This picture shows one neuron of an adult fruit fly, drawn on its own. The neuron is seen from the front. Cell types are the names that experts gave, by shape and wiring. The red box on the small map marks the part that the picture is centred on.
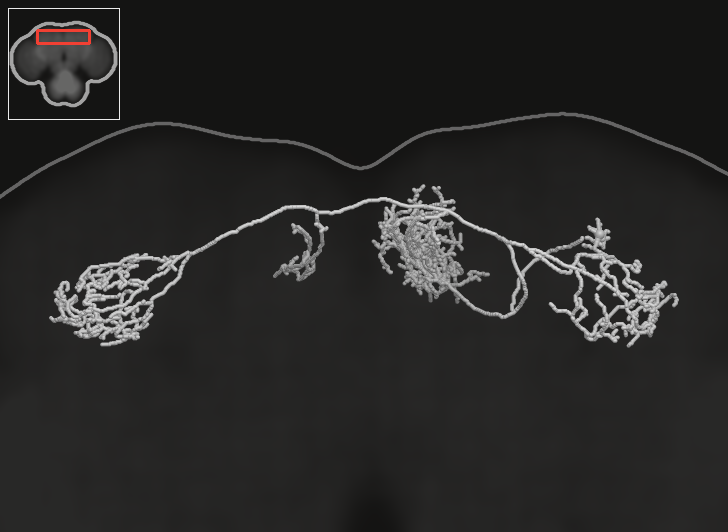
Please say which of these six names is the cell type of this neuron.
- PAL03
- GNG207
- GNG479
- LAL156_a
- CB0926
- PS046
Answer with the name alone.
PAL03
